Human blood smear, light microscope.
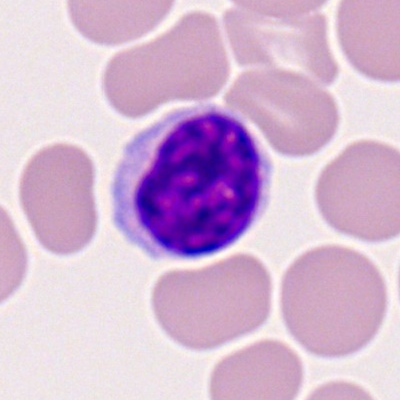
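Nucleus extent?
Fills most of the cell.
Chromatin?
Dark purple, coarsely clumped.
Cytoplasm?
Thin pale blue rim, widest on the left side.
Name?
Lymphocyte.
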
